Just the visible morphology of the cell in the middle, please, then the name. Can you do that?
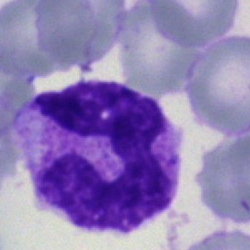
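Folded into a horseshoe, the nucleus has an upper and a lower part joined on the right side. Between them, a tongue of pale cytoplasm reaches into the middle of the cell. Pale lilac cytoplasm lies mostly on the left and in the centre; its texture is fine and faintly speckled, without coarse dark granules. This is a segmented neutrophil.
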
